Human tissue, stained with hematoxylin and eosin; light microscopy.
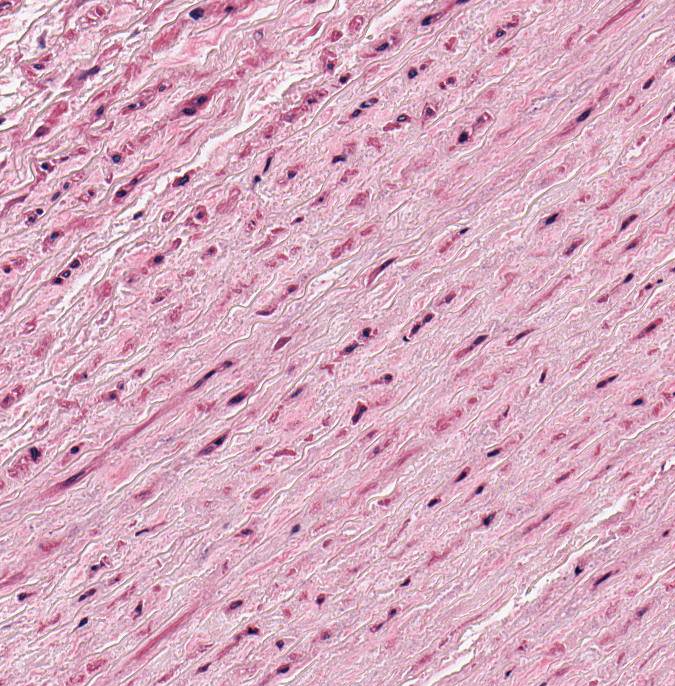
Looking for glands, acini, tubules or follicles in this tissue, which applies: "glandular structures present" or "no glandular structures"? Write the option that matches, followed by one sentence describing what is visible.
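No glandular structures. No epithelium or glands are present anywhere in the field.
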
